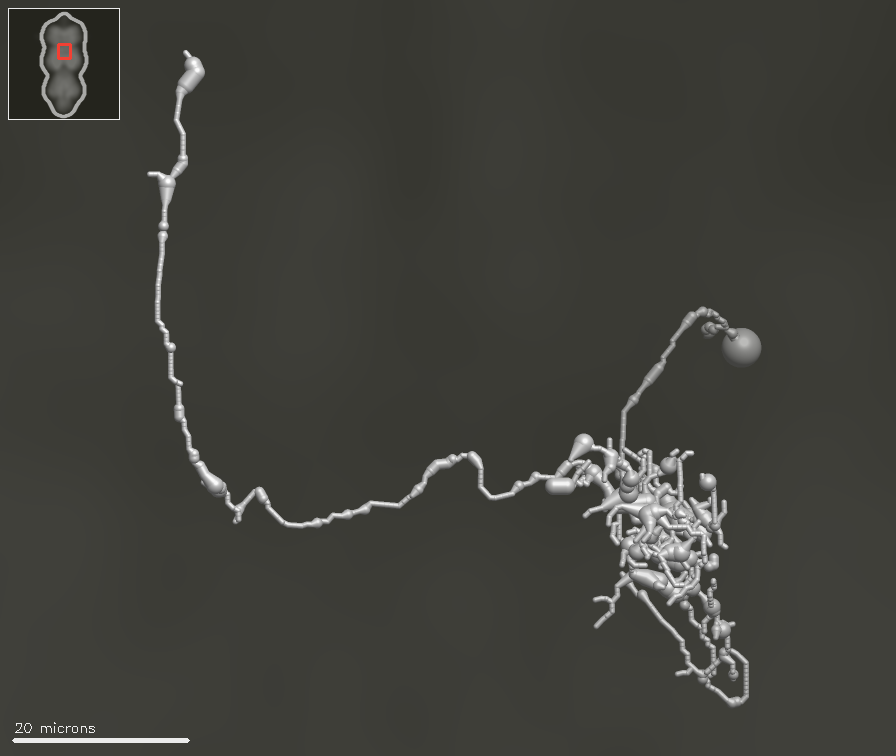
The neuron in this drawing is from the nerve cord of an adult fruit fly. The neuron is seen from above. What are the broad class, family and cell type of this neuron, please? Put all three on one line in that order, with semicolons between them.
nerve-cord intrinsic neuron; hemilineage 10B; IN10B050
